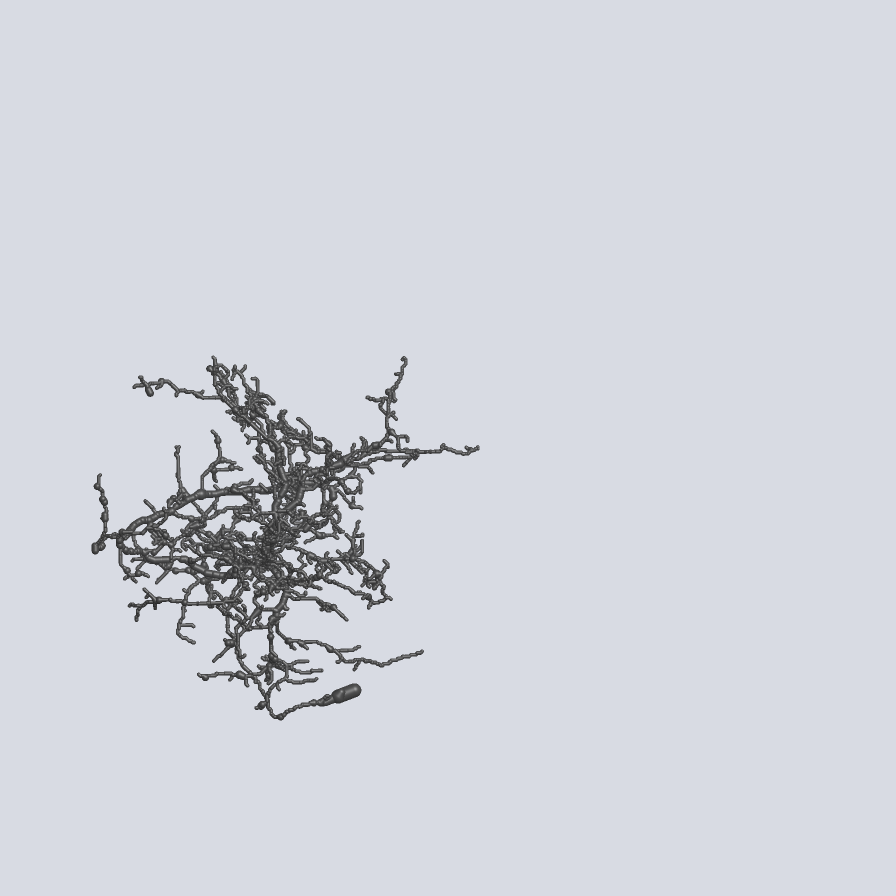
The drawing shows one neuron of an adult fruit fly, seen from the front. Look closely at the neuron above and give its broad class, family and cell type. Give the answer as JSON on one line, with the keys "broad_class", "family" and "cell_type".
{"broad_class": "nerve-cord intrinsic neuron", "family": "hemilineage 13A", "cell_type": "IN13A019"}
